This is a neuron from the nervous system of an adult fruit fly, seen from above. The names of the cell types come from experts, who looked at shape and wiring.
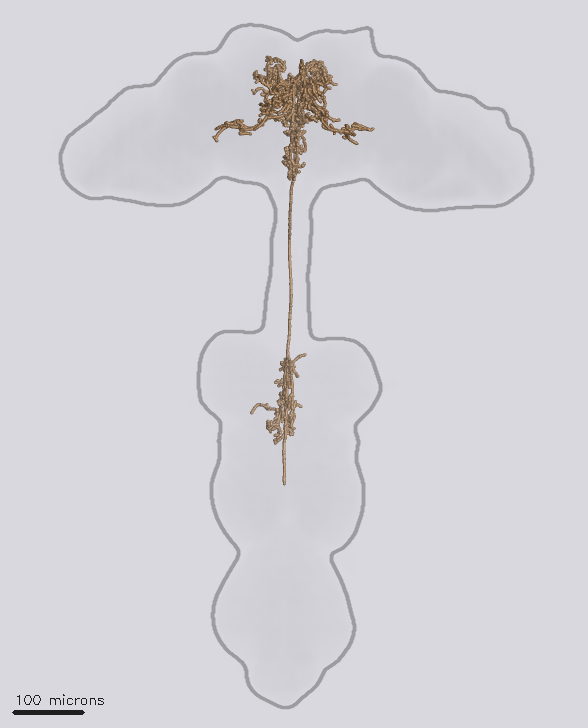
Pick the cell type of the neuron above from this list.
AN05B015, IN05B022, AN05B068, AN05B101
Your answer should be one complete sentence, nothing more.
Of the cell type AN05B101 is this neuron.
